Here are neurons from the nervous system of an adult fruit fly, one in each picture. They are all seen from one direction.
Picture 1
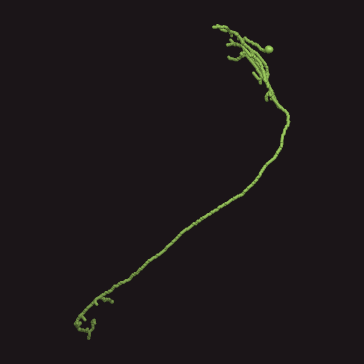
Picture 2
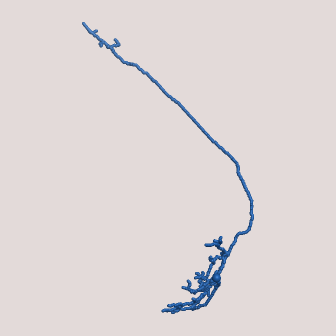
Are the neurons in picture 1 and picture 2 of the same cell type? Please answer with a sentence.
They are of the same cell type.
